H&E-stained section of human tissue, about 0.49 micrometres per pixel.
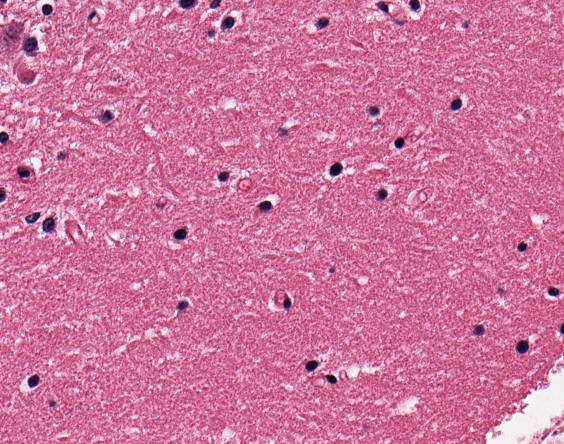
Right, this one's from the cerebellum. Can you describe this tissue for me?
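Across the entire field runs a pink, finely fibrillary meshwork with no organised units. Small, round, dark-staining nuclei lie singly, scattered fairly evenly throughout. Many of them are surrounded by a clear halo. Epithelium, glands and fat cells are all absent.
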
